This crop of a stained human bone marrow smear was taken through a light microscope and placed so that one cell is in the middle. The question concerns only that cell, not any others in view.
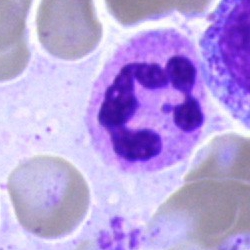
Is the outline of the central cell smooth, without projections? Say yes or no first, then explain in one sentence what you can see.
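Yes. The cell outline is round to slightly oval and smooth.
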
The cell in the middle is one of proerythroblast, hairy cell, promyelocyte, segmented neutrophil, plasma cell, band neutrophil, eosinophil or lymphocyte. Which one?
segmented neutrophil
